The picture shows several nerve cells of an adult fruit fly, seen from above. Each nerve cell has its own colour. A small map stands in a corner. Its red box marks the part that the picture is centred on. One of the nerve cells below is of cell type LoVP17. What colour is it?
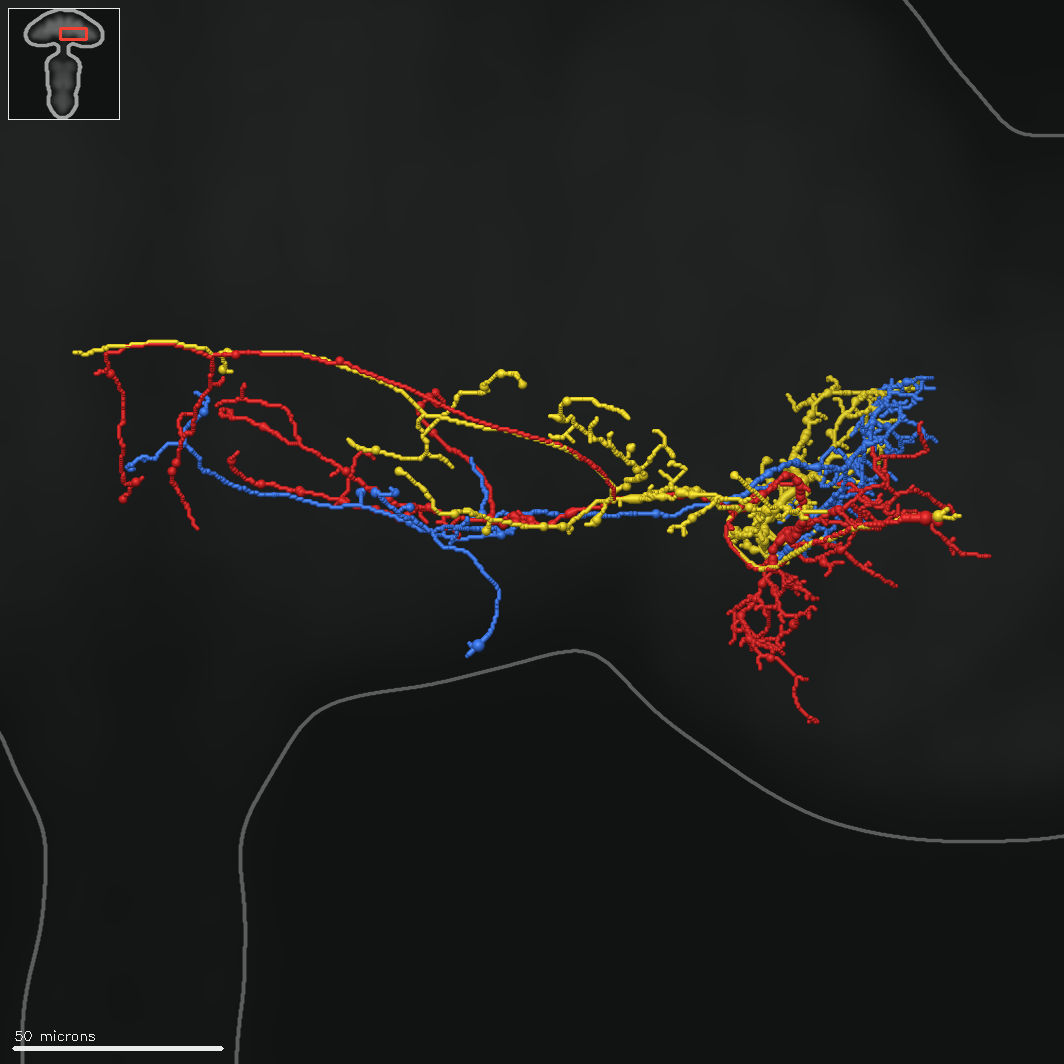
yellow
